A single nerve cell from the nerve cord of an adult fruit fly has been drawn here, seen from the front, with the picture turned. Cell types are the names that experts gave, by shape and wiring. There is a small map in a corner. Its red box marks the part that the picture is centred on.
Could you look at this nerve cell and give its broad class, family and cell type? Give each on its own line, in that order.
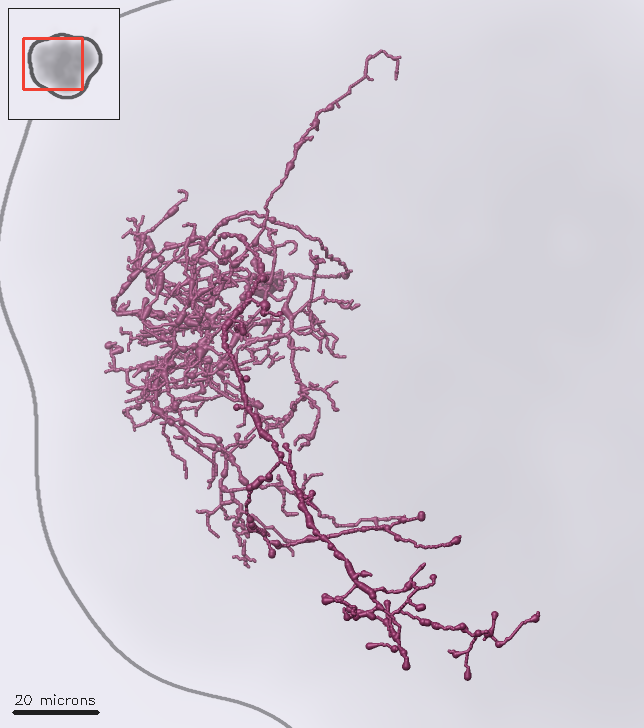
nerve-cord intrinsic neuron
hemilineage 02A
IN02A010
